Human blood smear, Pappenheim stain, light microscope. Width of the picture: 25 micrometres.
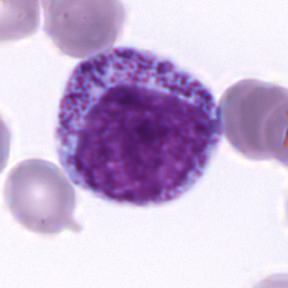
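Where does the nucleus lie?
Toward the lower part of the cell, leaving a wider band of cytoplasm at the top.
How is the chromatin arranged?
Fine and fairly evenly spread, not clumped into coarse blocks.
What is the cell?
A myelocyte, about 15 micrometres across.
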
